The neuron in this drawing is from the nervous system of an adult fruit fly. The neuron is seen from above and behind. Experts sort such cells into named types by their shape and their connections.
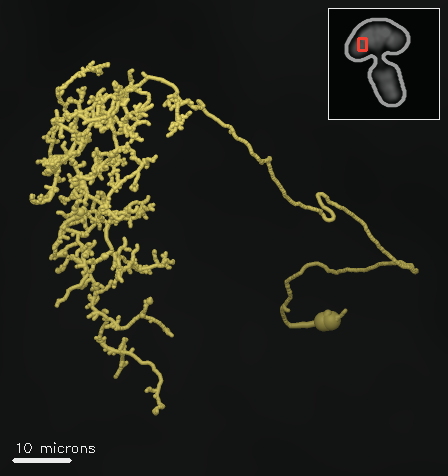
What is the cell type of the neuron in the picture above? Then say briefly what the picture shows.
The cell type is Li34a. Its broad class is optic-lobe intrinsic neuron. It is in the brain and does not reach the nerve cord. From left to right in the picture it spans about 70 microns. The picture shows dozens of branch ends.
